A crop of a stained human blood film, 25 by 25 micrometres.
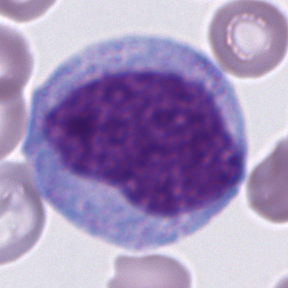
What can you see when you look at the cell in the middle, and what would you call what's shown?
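The cell in the middle has a roughly round, smooth outline. Its nucleus is elongated and tapers at the left end. The cytoplasm has a fine, faintly speckled texture, with no clear vacuoles. The cell is a promyelocyte.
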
